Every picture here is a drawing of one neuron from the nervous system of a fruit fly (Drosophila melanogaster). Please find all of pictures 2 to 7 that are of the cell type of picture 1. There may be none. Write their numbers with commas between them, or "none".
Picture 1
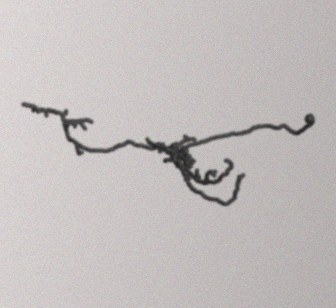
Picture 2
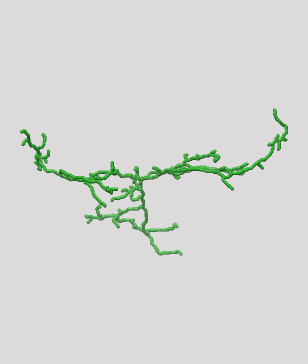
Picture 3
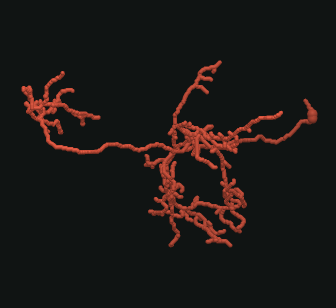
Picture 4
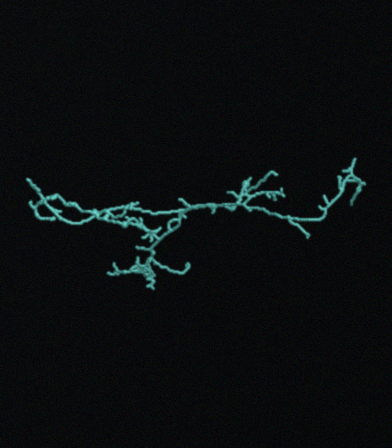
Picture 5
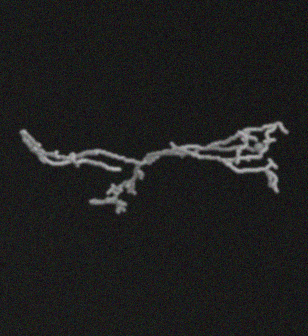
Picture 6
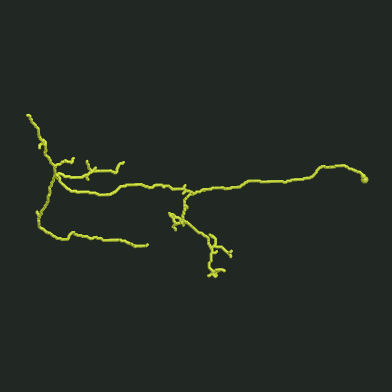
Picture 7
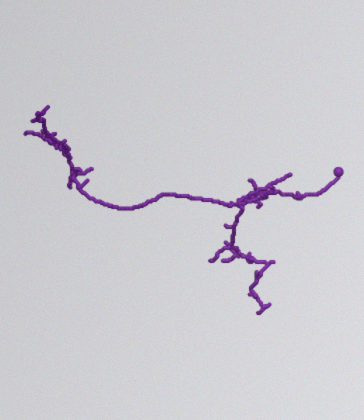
2, 4, 5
